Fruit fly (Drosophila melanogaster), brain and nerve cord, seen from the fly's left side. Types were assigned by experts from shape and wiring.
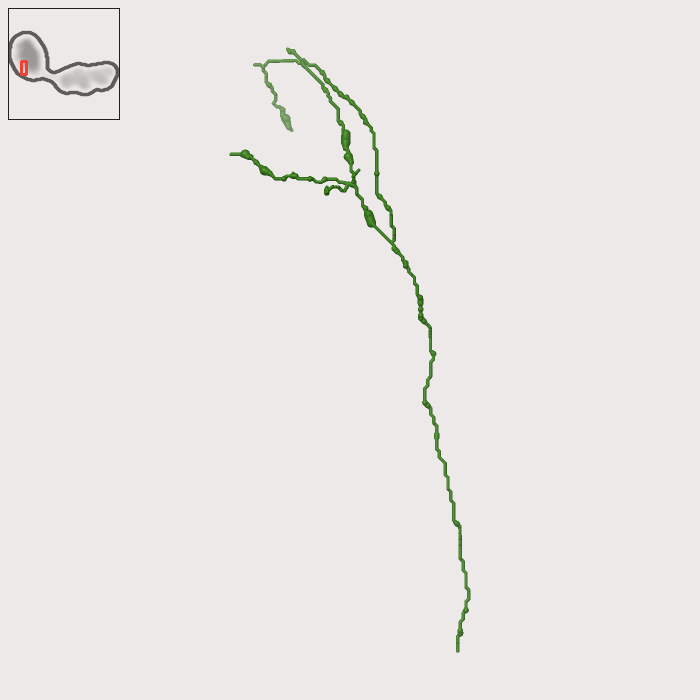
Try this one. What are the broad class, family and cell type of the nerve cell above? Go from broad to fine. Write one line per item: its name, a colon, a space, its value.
broad class: sensory neuron entering the brain
family: class gustatory
cell type: LB2c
